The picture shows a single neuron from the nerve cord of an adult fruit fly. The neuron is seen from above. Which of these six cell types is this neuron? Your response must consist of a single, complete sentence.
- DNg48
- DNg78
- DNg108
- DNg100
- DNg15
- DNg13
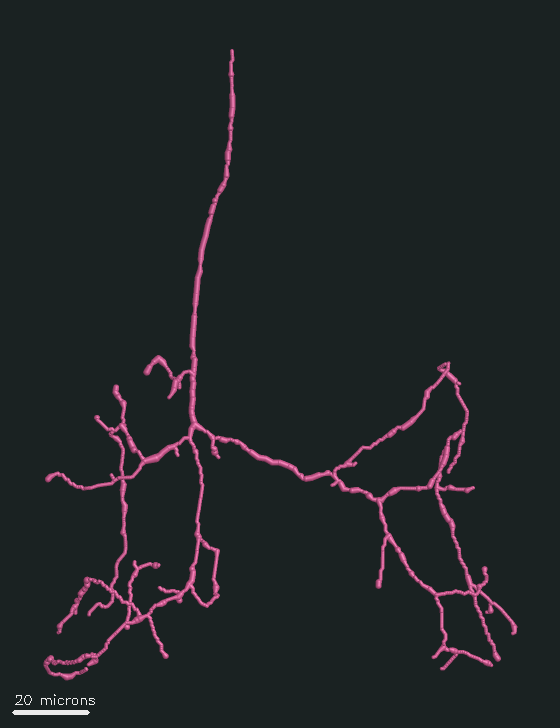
This neuron is an instance of the cell type DNg78.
